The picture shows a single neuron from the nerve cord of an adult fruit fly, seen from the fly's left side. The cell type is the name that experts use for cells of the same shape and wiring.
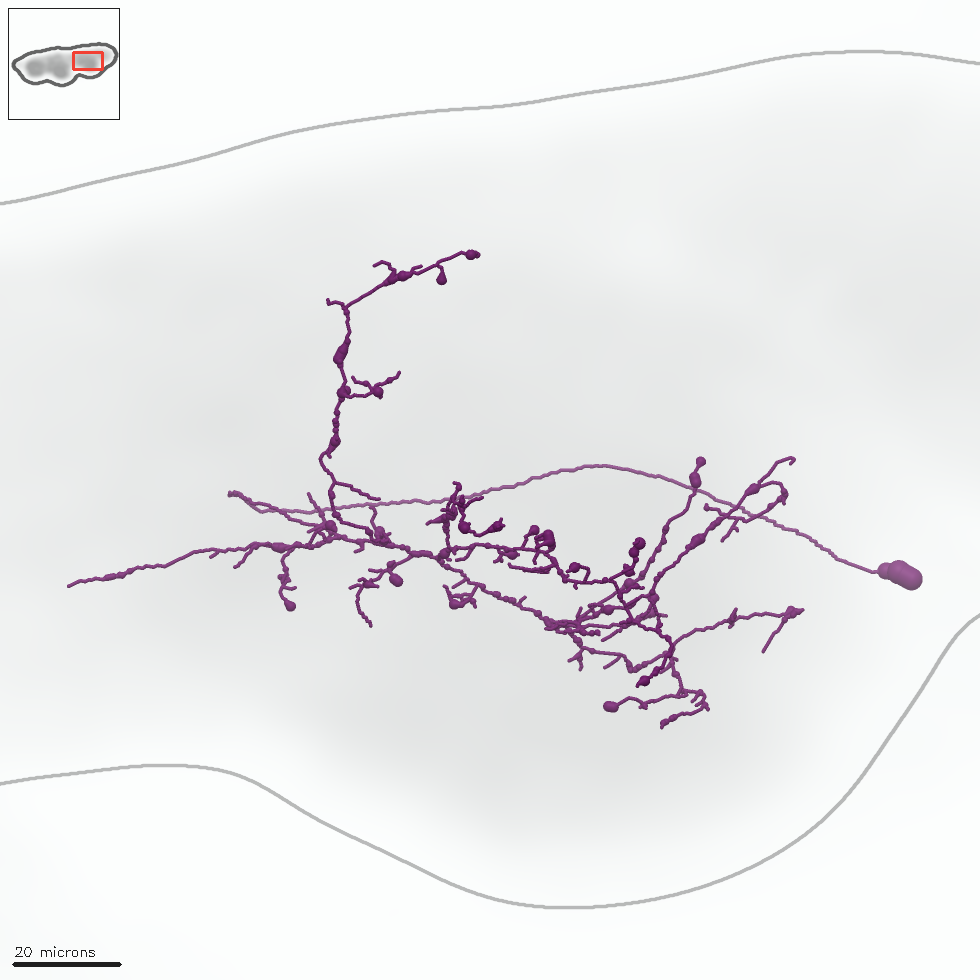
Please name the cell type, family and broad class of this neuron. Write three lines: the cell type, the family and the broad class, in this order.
IN12B056
hemilineage 12B
nerve-cord intrinsic neuron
